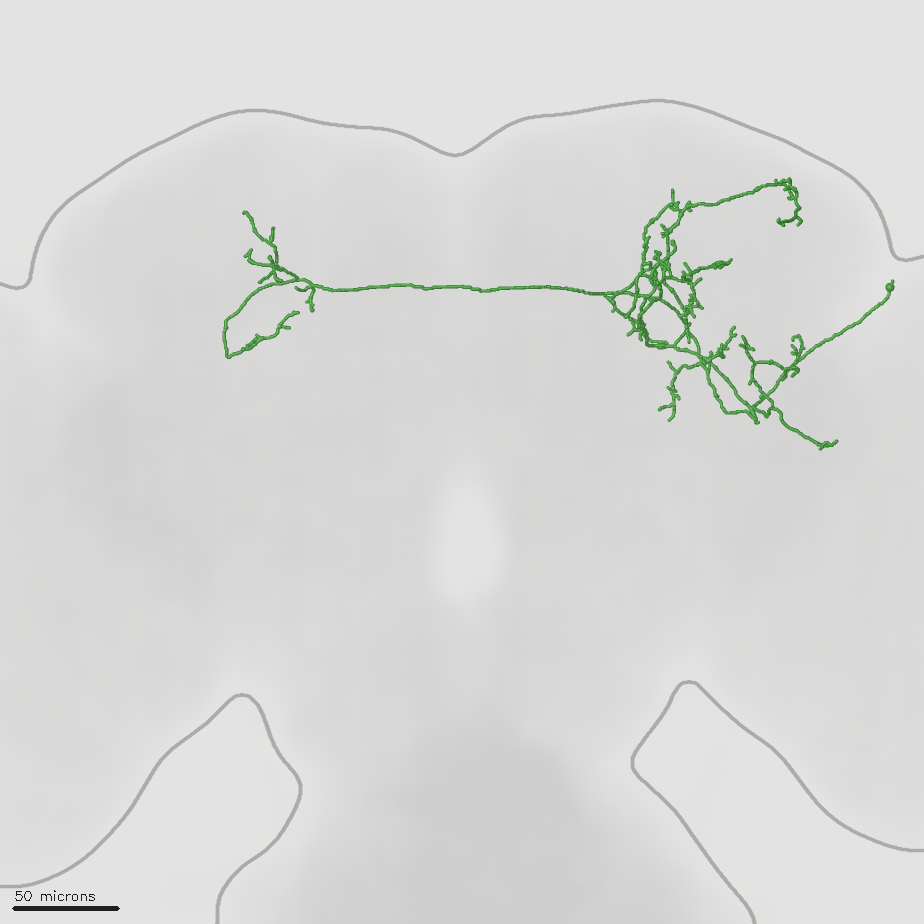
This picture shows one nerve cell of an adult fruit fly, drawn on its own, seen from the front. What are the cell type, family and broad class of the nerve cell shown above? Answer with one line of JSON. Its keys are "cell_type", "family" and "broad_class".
{"cell_type": "CL254", "family": "hemilineage VPNp&v1_posterior", "broad_class": "central-brain intrinsic neuron"}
